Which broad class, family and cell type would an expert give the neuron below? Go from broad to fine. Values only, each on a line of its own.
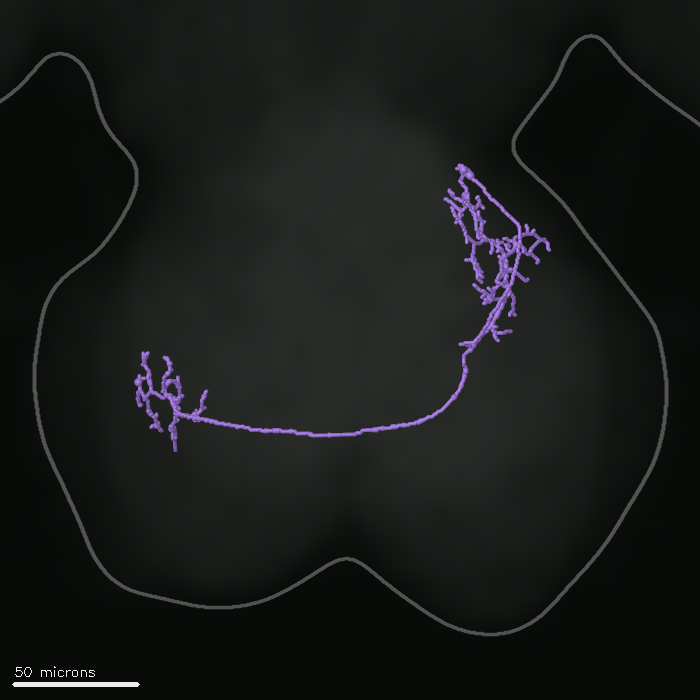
nerve-cord intrinsic neuron
hemilineage 01A
IN01A064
